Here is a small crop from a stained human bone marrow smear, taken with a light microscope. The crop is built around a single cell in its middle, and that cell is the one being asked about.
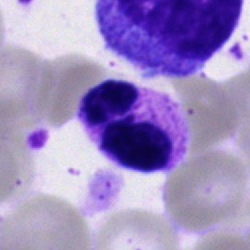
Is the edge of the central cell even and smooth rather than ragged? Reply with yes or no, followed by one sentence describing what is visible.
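Yes. The cell outline is rounded and smooth, without surface projections.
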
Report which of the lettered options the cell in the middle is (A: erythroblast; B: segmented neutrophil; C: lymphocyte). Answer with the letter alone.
B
